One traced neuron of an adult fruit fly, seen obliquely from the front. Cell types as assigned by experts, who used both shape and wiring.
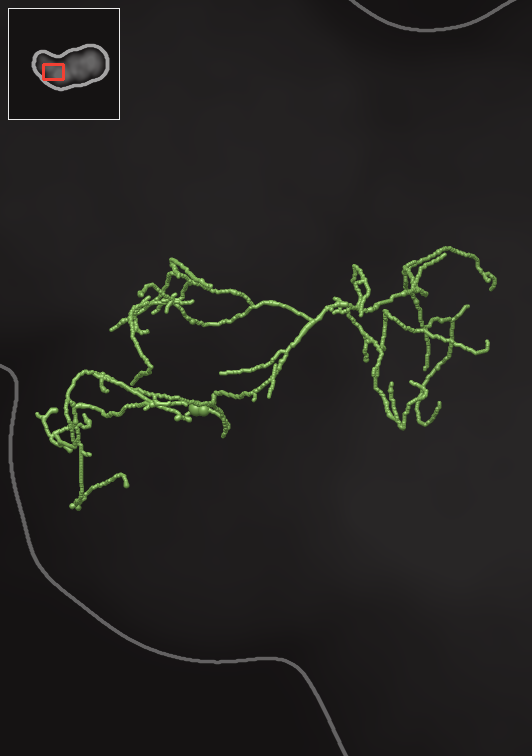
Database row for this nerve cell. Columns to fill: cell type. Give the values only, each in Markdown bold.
**IN04B018**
